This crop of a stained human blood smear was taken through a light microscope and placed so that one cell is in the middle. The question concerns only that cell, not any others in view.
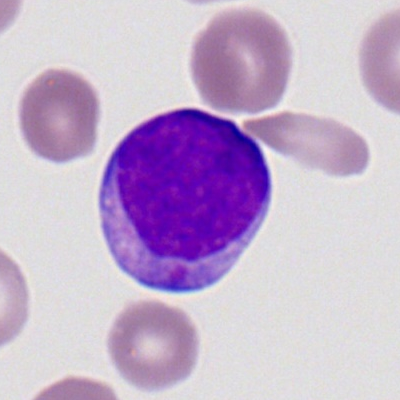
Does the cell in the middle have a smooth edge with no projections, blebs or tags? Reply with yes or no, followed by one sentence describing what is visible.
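Yes. The cell has a roughly round, smooth outline.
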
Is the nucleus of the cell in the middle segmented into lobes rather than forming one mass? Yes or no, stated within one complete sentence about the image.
No, this cell has an undivided nucleus that is compact and round, oval or kidney-shaped.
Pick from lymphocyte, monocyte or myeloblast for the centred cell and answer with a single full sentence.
To answer, the cell in the center of the crop is a myeloblast.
